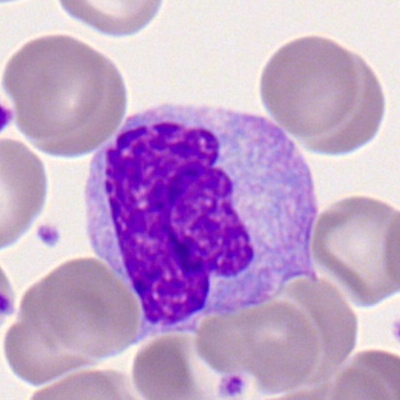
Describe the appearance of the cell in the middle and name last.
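The nucleus is irregular and folded into several bulging lobes. Its dark purple chromatin lies in clumps separated by small paler gaps. The plentiful cytoplasm is pale grey-blue, faintly dusted with fine pinkish-purple granules. The cell is a monocyte.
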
